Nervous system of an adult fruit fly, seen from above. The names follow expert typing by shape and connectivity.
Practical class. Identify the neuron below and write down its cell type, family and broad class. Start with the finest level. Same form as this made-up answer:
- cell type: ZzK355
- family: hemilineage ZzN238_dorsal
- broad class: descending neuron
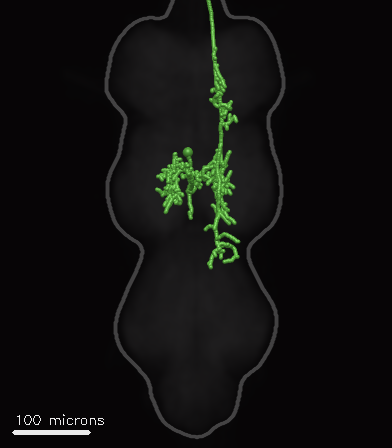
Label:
- cell type: AN06B068
- family: hemilineage 06B
- broad class: ascending neuron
